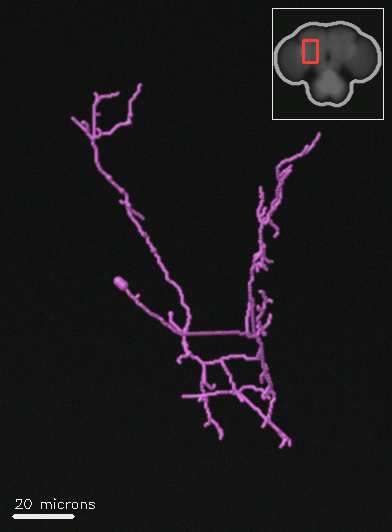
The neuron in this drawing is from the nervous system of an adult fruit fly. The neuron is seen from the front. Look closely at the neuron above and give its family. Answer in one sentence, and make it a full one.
The neuron counts as part of family hemilineage LALa1_posterior.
